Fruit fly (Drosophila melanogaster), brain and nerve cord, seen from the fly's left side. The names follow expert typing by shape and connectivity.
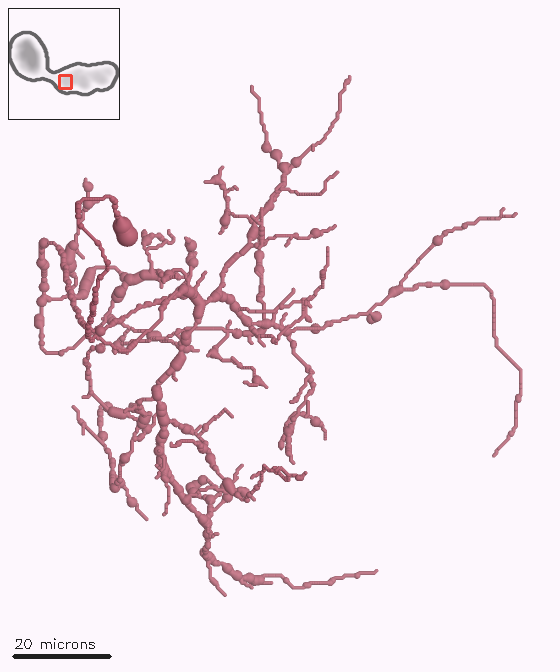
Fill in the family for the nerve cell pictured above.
hemilineage 01A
